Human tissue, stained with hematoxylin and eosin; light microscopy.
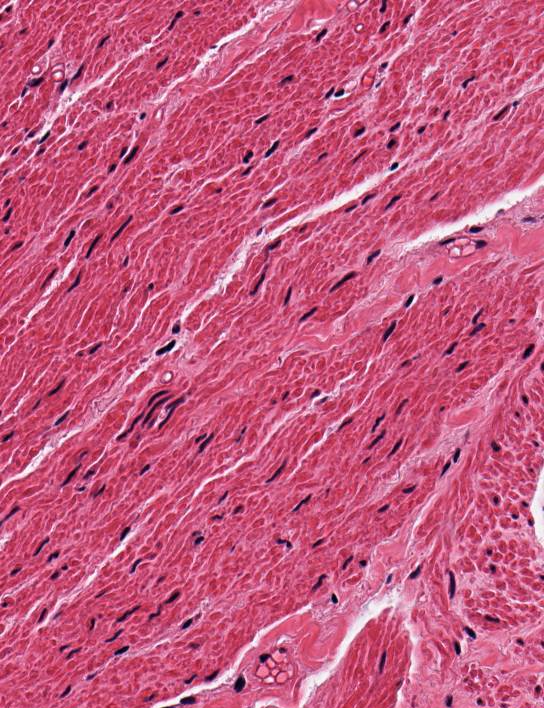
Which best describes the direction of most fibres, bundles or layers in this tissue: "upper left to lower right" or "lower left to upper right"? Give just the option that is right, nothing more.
Lower left to upper right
